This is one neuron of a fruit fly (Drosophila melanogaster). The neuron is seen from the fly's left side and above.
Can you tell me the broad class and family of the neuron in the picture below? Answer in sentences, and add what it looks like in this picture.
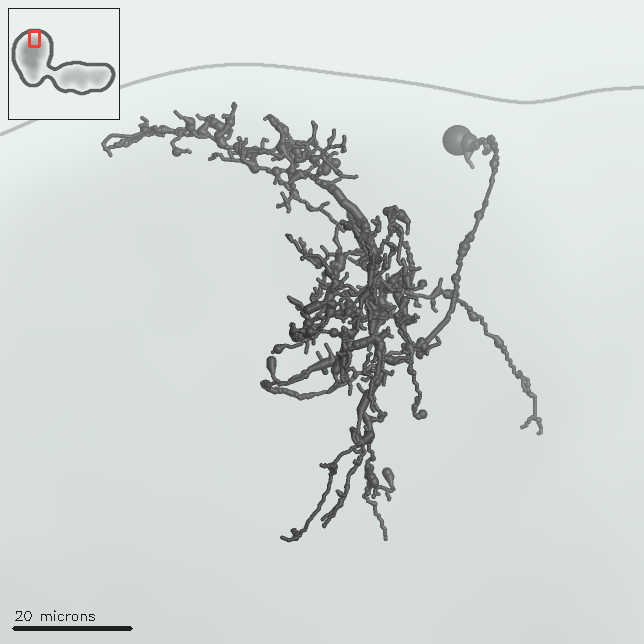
It is a central-brain intrinsic neuron. The family is hemilineage SLPpl1. Its cell body lies at the upper right of the picture. From left to right in the picture it spans about 75 microns.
